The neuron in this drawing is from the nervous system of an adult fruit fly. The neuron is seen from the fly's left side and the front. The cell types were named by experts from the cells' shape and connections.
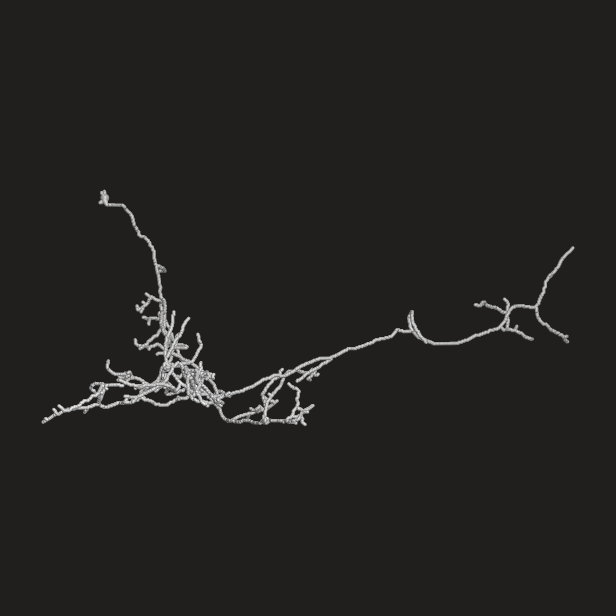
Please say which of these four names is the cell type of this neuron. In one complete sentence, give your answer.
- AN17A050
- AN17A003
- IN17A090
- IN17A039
This neuron is an instance of the cell type IN17A090.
